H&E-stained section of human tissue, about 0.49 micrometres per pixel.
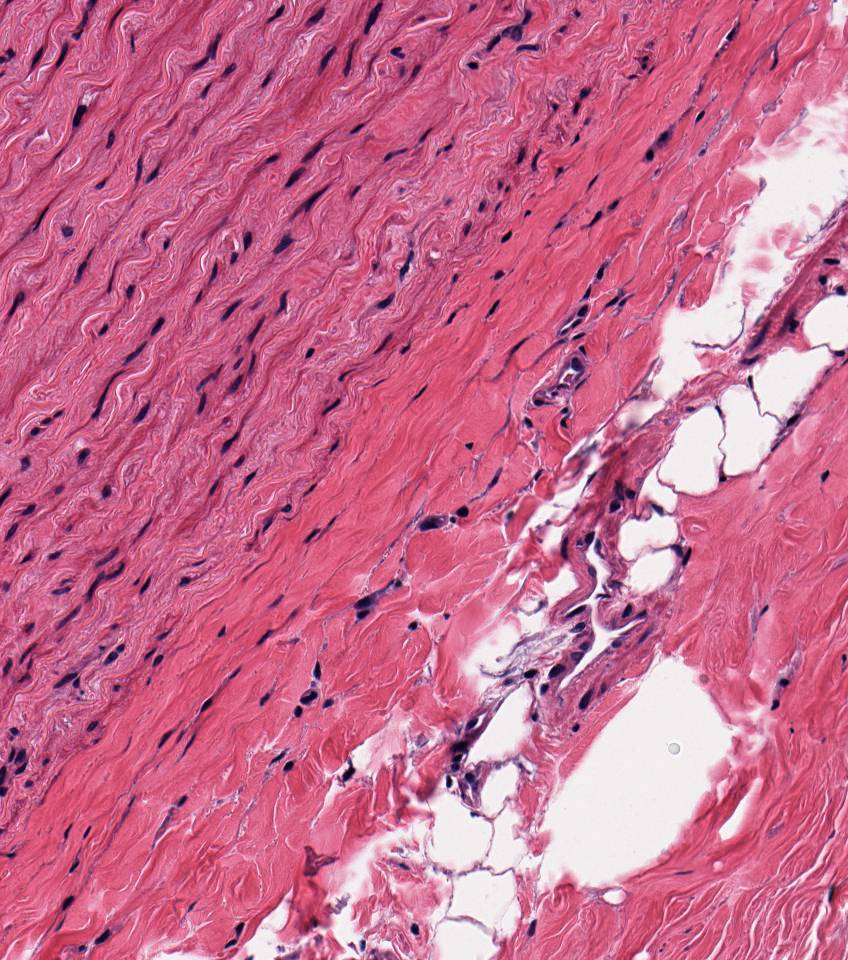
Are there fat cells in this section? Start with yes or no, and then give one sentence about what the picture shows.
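Yes. Empty rounded fat cells lie within the looser band in the lower right.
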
